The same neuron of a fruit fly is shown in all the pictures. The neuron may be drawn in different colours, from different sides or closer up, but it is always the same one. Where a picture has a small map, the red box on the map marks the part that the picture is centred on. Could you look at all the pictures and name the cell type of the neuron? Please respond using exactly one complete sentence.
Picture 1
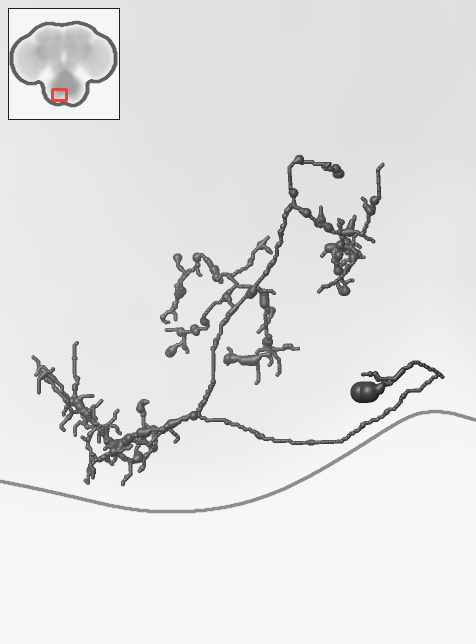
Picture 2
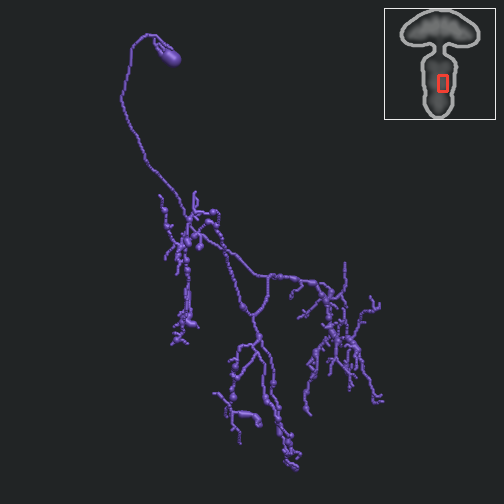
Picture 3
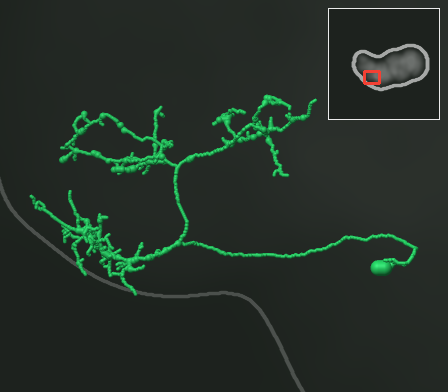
The cell type name for this neuron is IN13B076.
